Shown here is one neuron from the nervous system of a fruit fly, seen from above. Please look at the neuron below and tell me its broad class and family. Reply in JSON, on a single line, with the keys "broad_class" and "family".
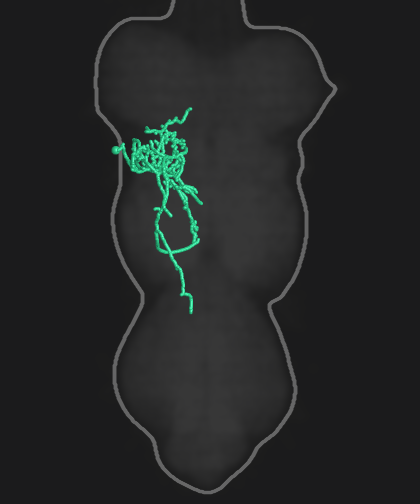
{"broad_class": "nerve-cord intrinsic neuron", "family": "hemilineage 17A"}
